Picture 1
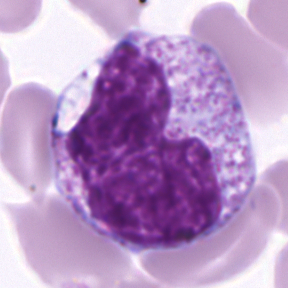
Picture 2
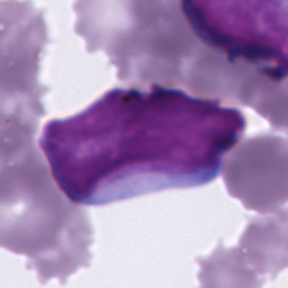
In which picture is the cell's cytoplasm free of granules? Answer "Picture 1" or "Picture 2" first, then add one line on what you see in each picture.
Picture 2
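In picture 1: Many fine purple-pink granules are scattered through the cytoplasm.
In picture 2: No granules can be seen in the cytoplasm.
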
